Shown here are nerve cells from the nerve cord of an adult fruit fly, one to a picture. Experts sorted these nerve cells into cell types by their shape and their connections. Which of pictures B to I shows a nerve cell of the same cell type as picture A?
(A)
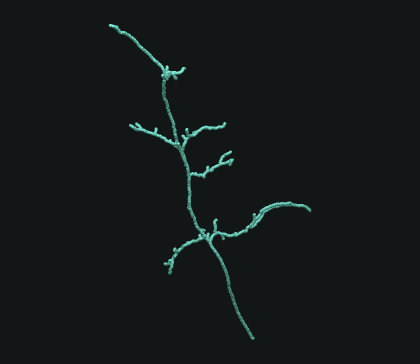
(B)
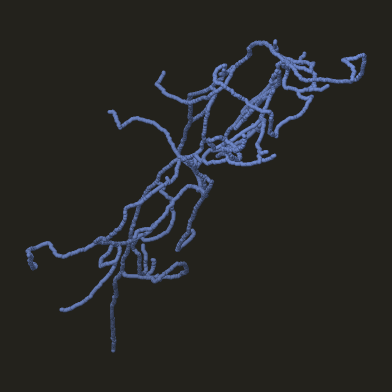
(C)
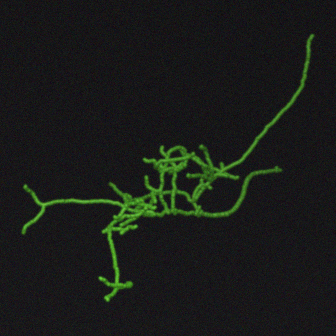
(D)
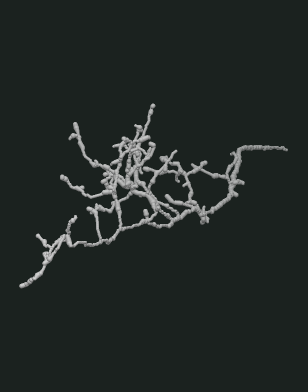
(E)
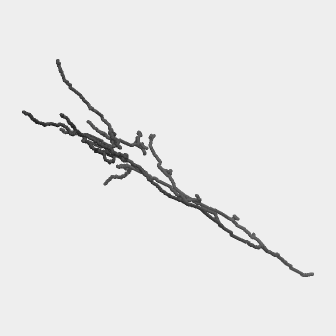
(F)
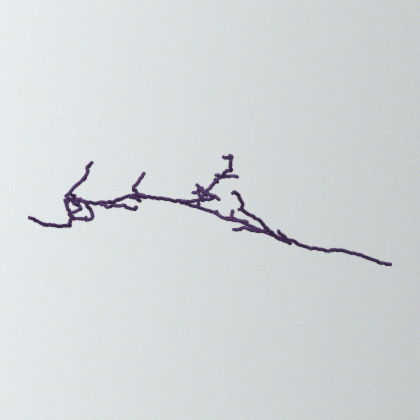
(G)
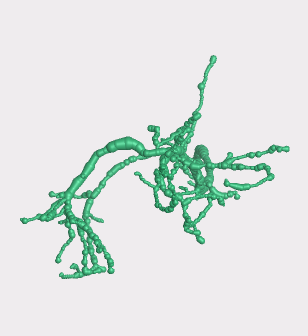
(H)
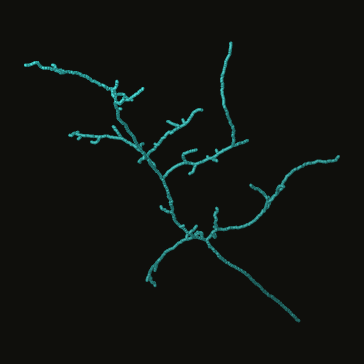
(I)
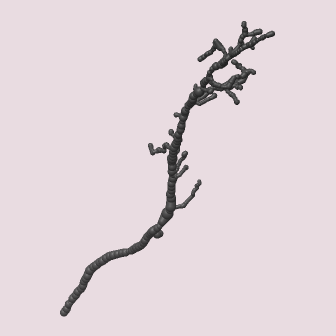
H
